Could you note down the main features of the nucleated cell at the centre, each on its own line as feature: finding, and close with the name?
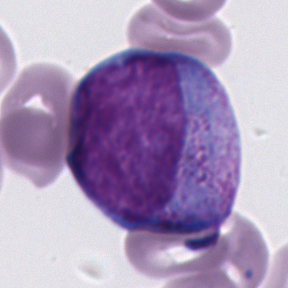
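Cytoplasm colour: pale greyish blue
Granules: fine, scattered, purplish, in the cytoplasm
Vacuoles: none that I can see in the cytoplasm
Edge: a deeper blue than the interior
Name: promyelocyte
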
